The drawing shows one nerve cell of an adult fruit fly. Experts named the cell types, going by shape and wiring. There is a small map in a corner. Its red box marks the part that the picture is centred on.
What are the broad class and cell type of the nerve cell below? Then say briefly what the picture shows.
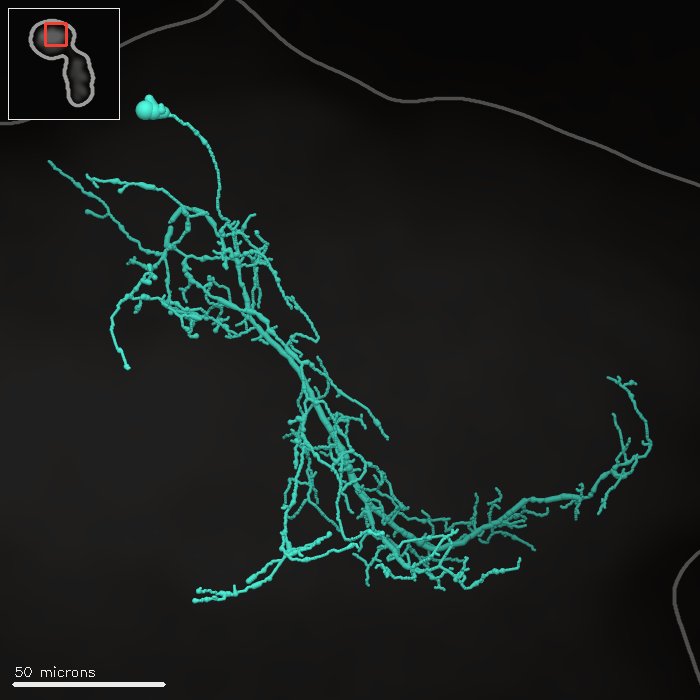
It is a central-brain intrinsic neuron. It is of cell type PS060. The cell body can be seen at the upper left of the picture. By the scale bar it is about 200 microns wide in this view.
